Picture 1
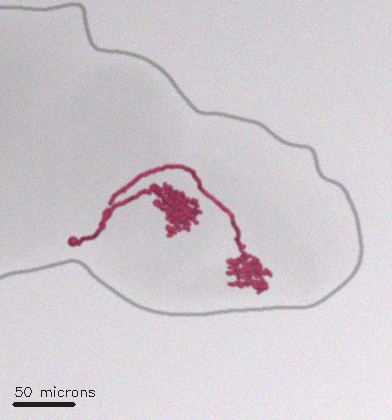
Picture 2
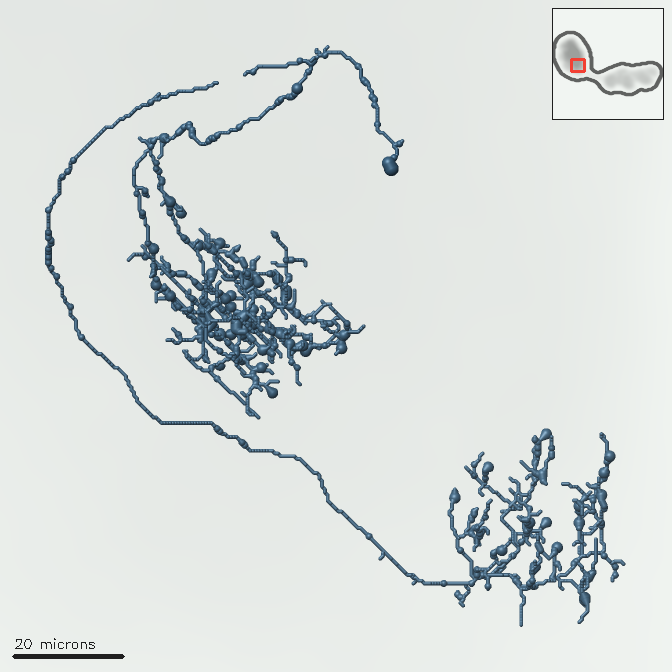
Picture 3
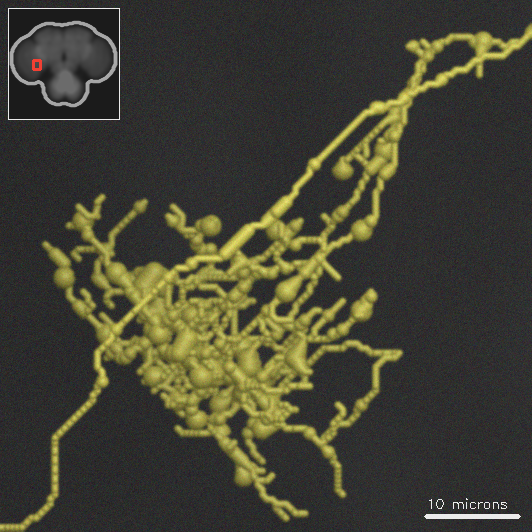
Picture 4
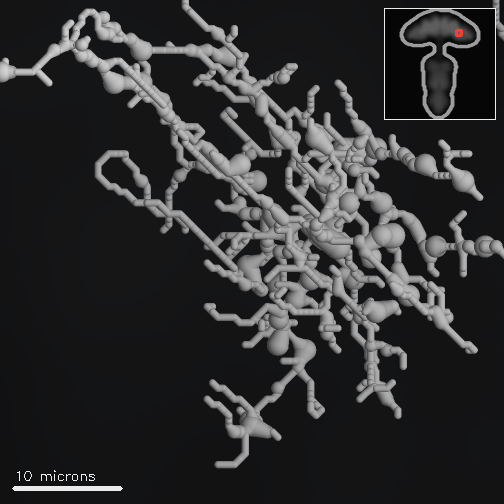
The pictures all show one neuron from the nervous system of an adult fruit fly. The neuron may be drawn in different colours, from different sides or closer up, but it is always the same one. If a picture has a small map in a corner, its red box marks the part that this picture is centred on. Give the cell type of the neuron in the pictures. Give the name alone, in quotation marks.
"MeLo13"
